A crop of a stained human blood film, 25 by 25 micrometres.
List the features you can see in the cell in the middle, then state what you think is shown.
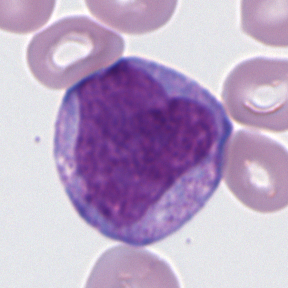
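Let's start with the nucleus: it is folded, and a notch cuts into its upper right side. Now look at the cytoplasm, a pale grey-blue, with its widest band lying below and to the right of the nucleus. Within it you can make out fine, dust-like purplish granules. The cell measures about 16 micrometres across, and the nucleus fills about 60% of its area. We call this cell an atypical promyelocyte.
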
